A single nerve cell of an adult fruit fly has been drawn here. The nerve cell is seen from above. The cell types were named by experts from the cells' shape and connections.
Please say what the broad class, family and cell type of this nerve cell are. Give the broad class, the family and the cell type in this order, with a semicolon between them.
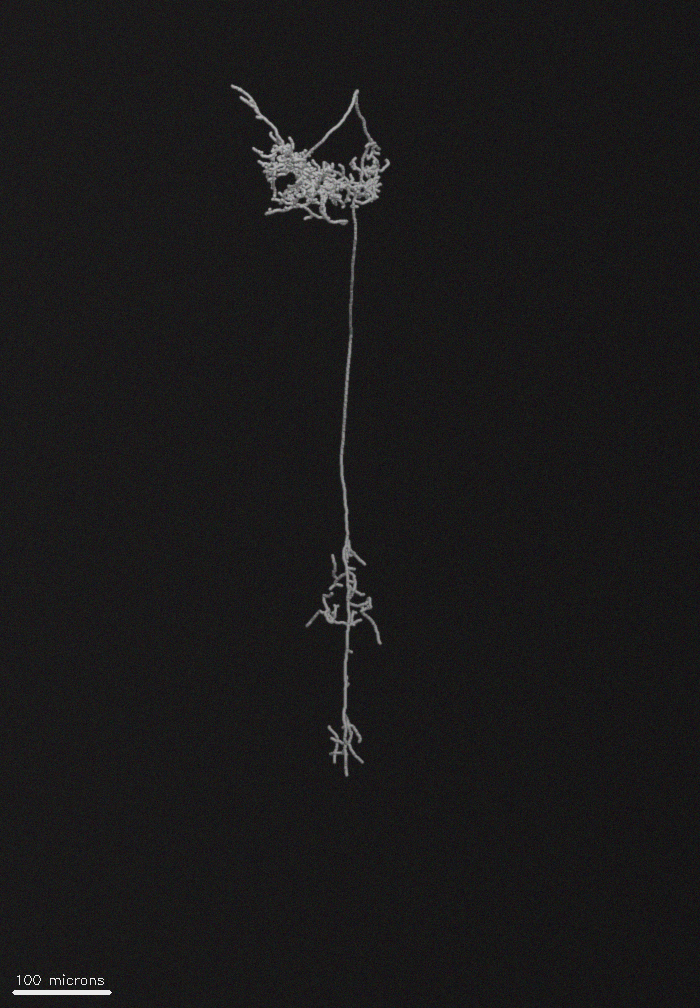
descending neuron; DNpe; DNpe026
